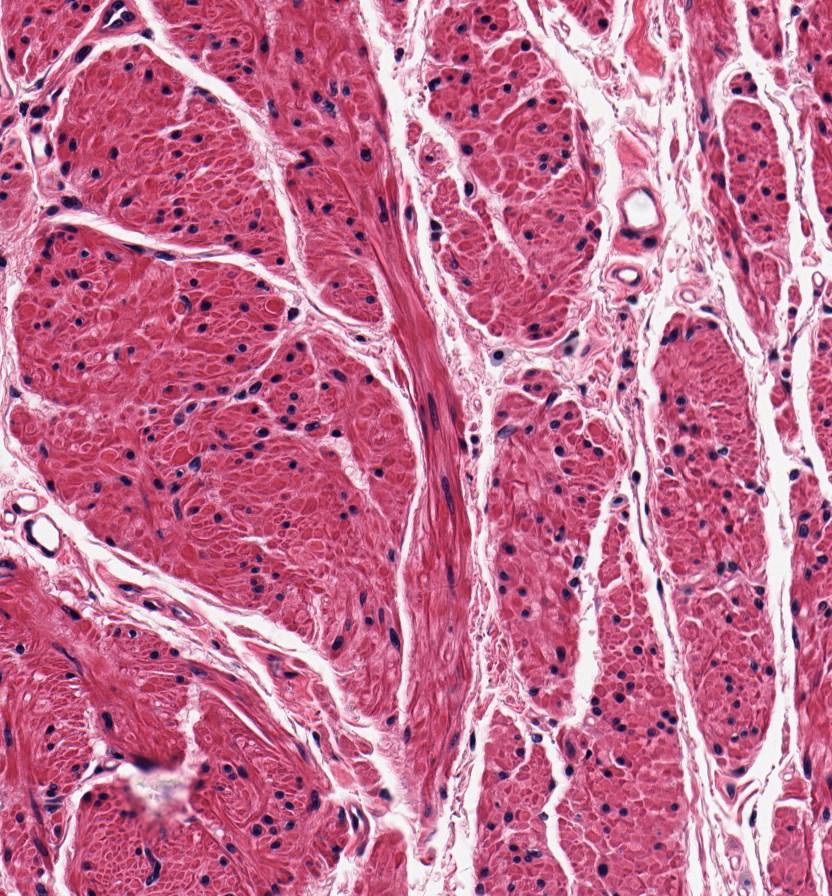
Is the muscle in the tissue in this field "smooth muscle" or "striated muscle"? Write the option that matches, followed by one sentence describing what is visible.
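Smooth muscle. The field is made up of bundles of smooth muscle separated by thin septa of connective tissue.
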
